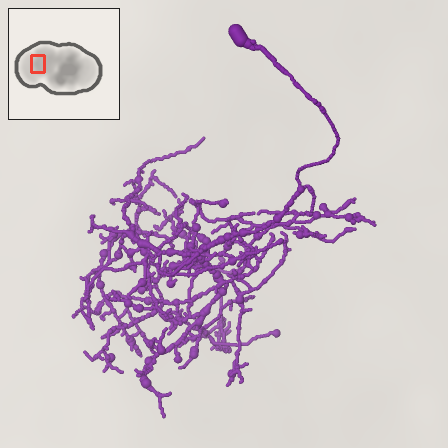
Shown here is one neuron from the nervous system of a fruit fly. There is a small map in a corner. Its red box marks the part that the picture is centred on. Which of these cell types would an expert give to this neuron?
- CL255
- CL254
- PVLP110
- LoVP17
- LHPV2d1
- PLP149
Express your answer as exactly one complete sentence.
This neuron has been assigned cell type PVLP110.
